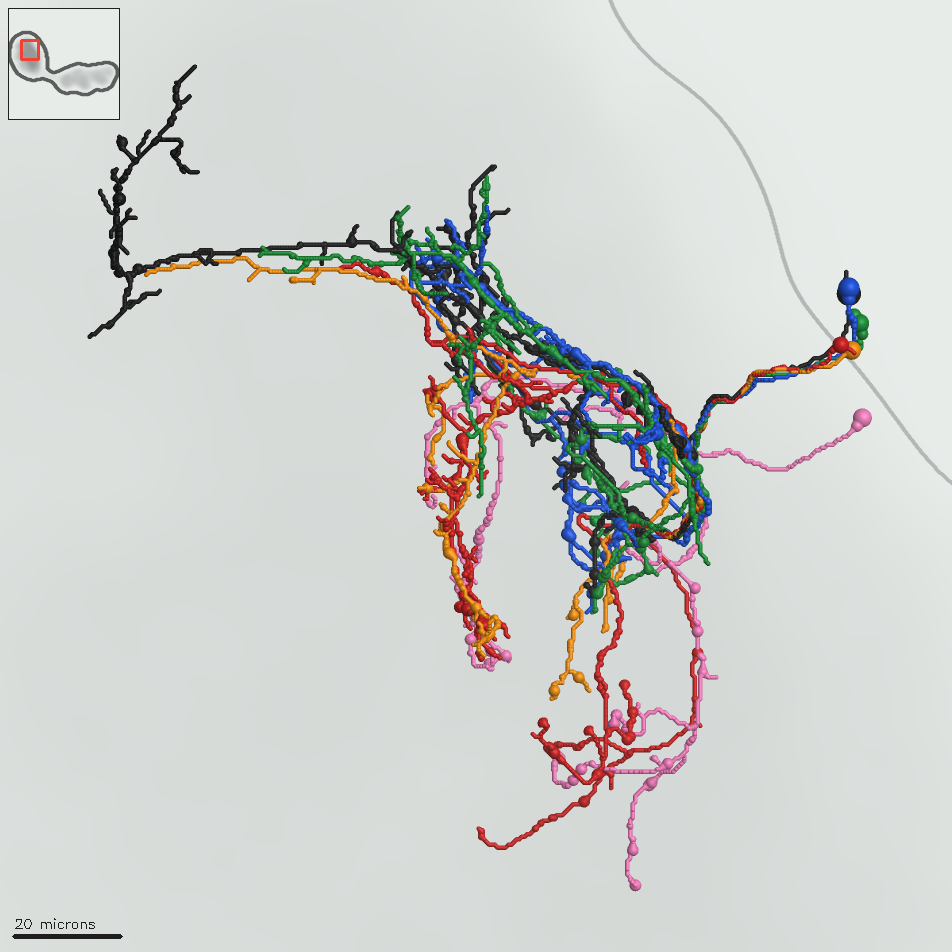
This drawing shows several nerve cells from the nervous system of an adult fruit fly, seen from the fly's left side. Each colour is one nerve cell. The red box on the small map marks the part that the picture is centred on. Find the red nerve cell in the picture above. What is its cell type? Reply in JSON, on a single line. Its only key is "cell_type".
{"cell_type": "CL302"}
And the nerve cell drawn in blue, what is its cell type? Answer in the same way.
{"cell_type": "CB2737"}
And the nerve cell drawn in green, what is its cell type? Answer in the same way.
{"cell_type": "CB2200"}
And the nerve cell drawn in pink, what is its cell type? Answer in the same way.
{"cell_type": "CL301"}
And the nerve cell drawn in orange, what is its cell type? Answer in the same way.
{"cell_type": "CB1876"}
